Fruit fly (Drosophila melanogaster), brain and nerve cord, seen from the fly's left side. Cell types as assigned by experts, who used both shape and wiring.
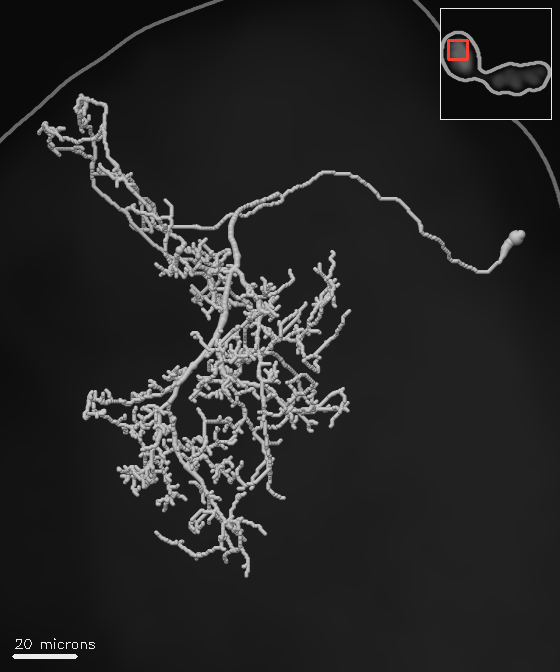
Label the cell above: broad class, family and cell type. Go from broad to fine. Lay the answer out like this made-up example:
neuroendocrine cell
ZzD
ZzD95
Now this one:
central-brain intrinsic neuron
hemilineage DM4_dorsal
pC1_11b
